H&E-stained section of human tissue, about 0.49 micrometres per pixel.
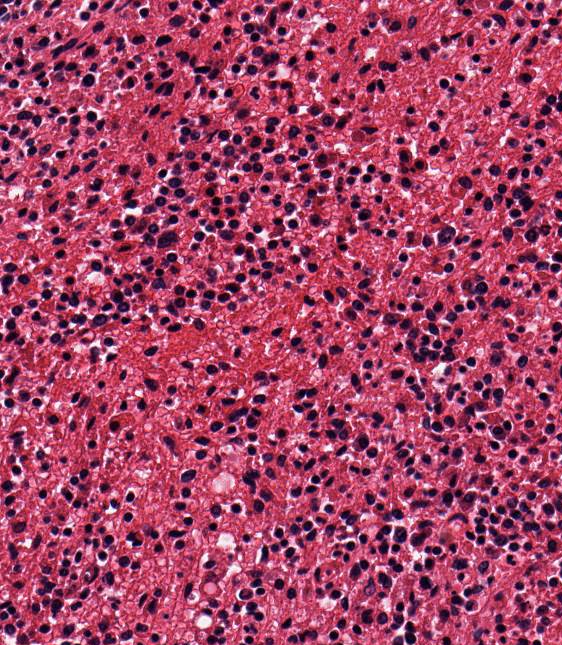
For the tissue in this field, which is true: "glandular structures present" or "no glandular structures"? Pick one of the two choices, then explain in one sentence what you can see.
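No glandular structures. Cells lie in a diffuse, patternless sheet across the whole field, with no glands, tubules or other organised units.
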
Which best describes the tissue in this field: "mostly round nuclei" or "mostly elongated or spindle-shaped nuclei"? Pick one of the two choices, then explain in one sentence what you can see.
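Mostly round nuclei. Most nuclei are small, round and darkly stained, and fairly uniform from cell to cell.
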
